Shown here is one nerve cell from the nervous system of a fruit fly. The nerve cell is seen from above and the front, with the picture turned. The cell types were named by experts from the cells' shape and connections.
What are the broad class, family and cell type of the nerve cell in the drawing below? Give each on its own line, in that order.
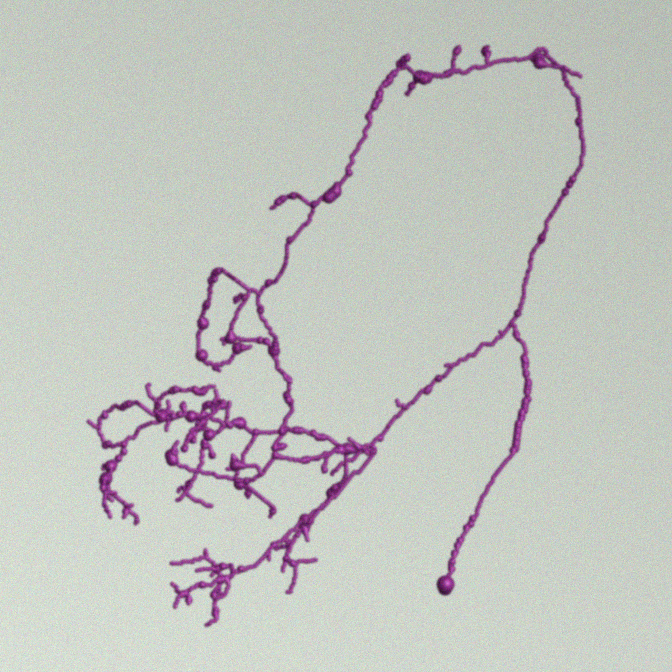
central-brain intrinsic neuron
hemilineage DL1_dorsal
LHPV5b2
